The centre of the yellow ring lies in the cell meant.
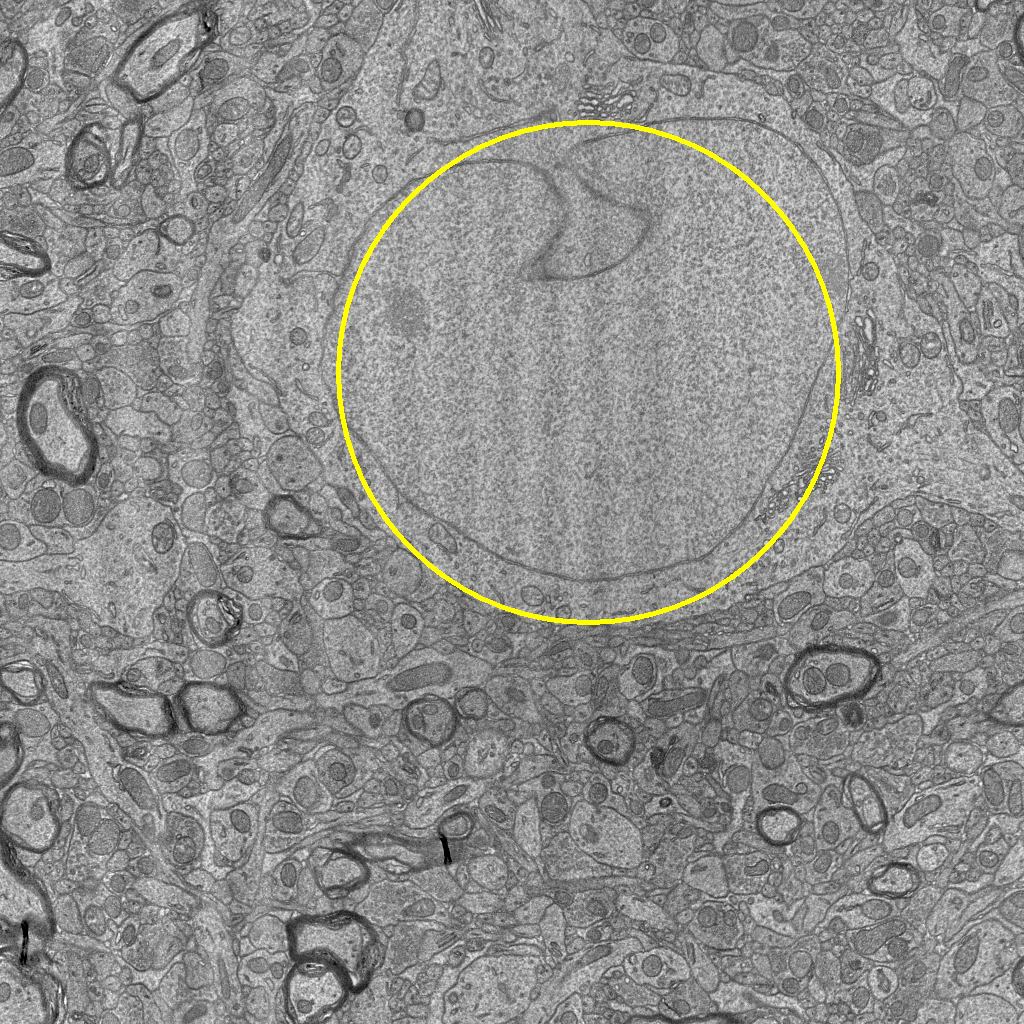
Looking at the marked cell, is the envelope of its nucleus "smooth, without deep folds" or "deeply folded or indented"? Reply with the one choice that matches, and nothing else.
Deeply folded or indented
